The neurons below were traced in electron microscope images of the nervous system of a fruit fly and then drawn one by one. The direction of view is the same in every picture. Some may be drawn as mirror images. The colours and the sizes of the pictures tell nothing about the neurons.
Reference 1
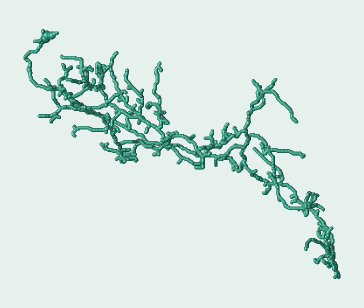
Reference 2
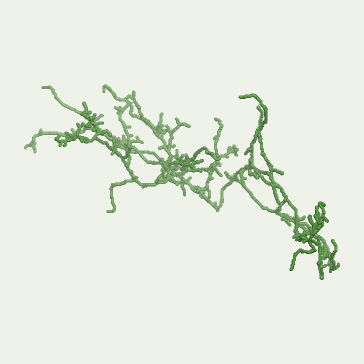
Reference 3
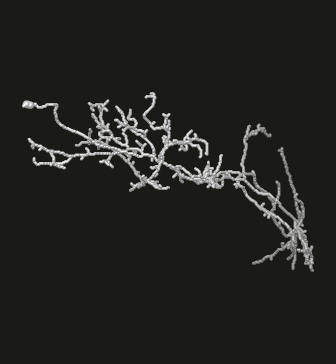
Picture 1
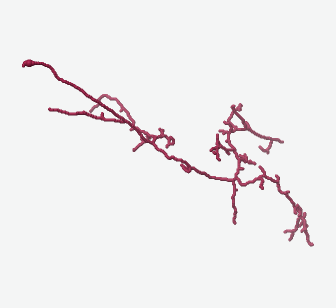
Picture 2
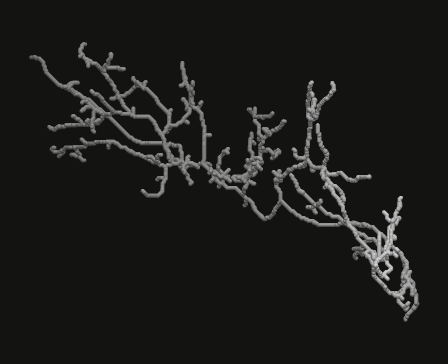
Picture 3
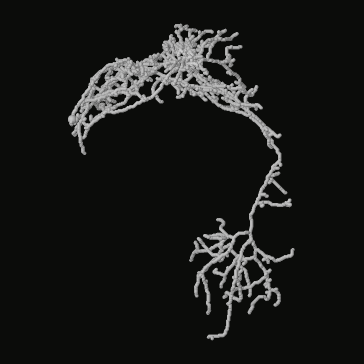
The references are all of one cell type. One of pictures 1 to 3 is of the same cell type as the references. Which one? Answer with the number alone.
2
